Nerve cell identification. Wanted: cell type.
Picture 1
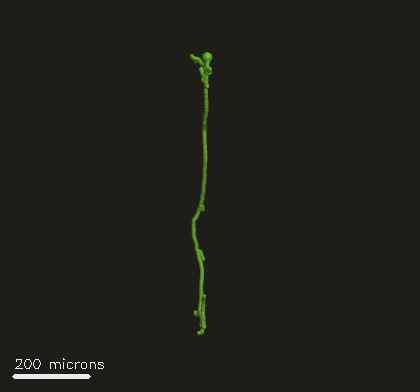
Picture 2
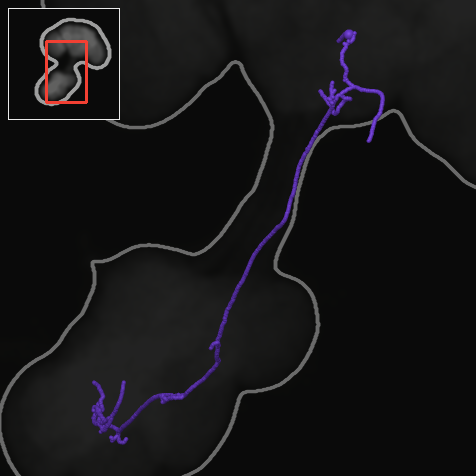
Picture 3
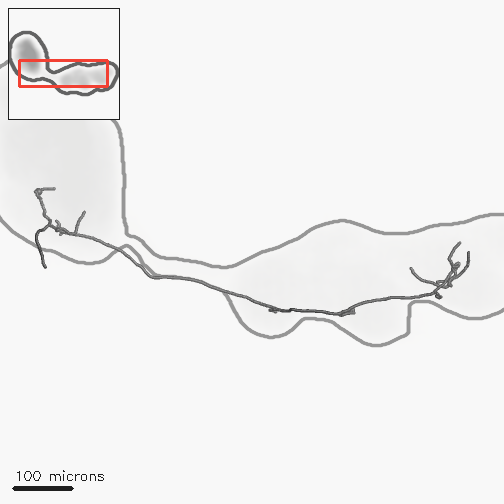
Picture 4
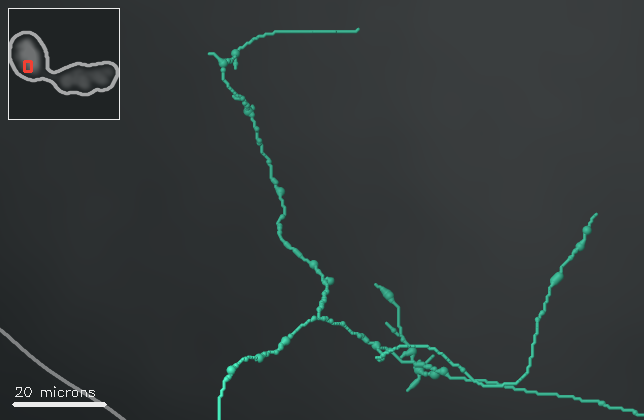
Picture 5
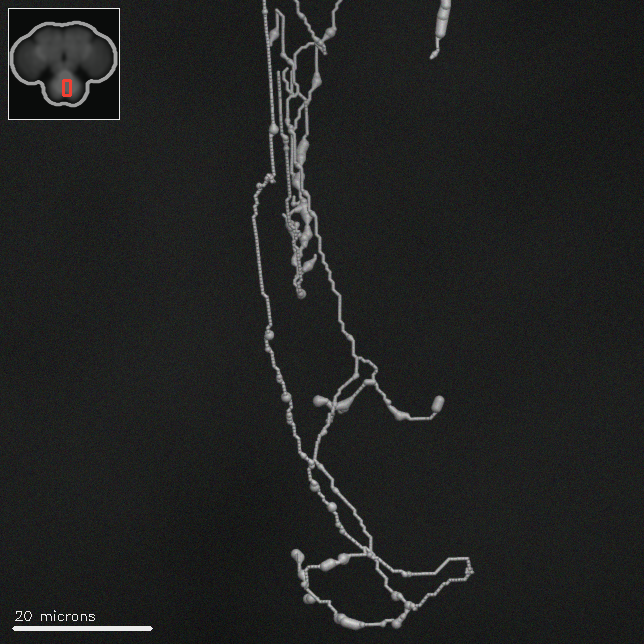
LN-DN2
